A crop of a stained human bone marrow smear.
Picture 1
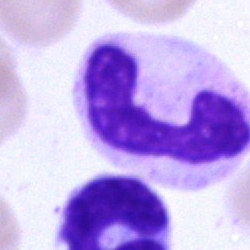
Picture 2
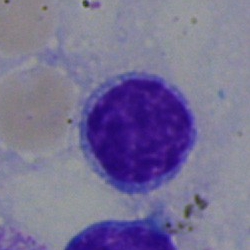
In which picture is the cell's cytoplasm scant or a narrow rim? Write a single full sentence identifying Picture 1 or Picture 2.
The cell shown in picture 2 is mostly filled by its nucleus.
